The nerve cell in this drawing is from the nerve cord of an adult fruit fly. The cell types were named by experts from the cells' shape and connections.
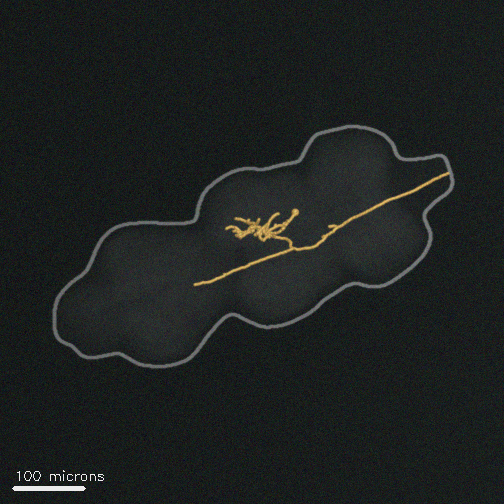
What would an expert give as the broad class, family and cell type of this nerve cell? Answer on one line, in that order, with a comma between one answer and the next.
ascending neuron, hemilineage 10B, AN10B047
